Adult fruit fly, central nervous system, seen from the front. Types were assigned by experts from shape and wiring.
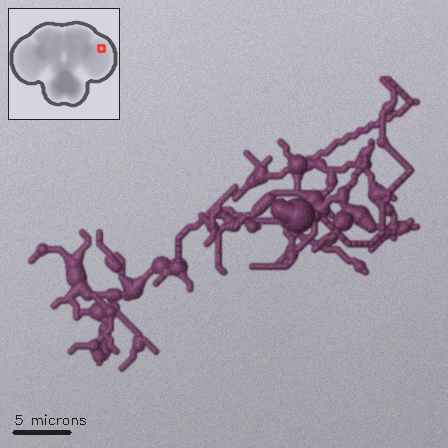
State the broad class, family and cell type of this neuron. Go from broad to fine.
optic-lobe intrinsic neuron; Mi; Mi2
